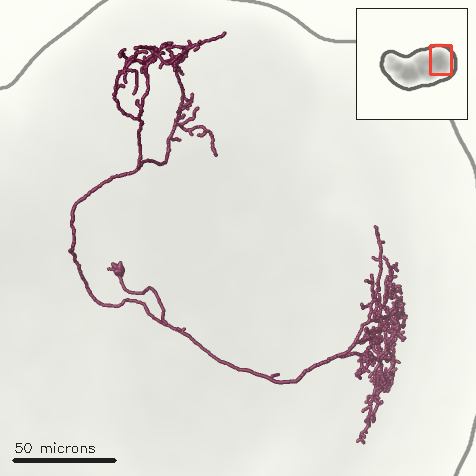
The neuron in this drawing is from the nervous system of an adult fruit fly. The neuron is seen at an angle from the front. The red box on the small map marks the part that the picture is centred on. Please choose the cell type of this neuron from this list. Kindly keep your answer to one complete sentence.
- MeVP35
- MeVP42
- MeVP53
The cell type of this neuron is MeVP35.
